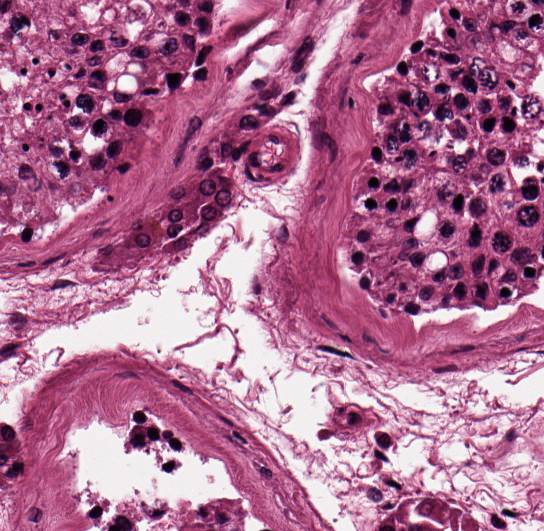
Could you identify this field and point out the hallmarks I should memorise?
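It's seminiferous tubule you're looking at, mainly. There are three tubule cross-sections, upper left, upper right and lower left, with a strip of interstitial tissue between them.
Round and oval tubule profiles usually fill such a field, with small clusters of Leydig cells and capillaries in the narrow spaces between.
Each one is bounded by a thick, pink, wavy, layered fibrous wall, and flattened, elongated dark nuclei sit inside those walls, running parallel to them. The upper right tubule is densely packed with many round cells that have dark round nuclei.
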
